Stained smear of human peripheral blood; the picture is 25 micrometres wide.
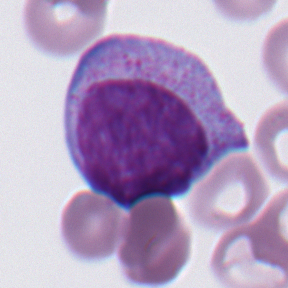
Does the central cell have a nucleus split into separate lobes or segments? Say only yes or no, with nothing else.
No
